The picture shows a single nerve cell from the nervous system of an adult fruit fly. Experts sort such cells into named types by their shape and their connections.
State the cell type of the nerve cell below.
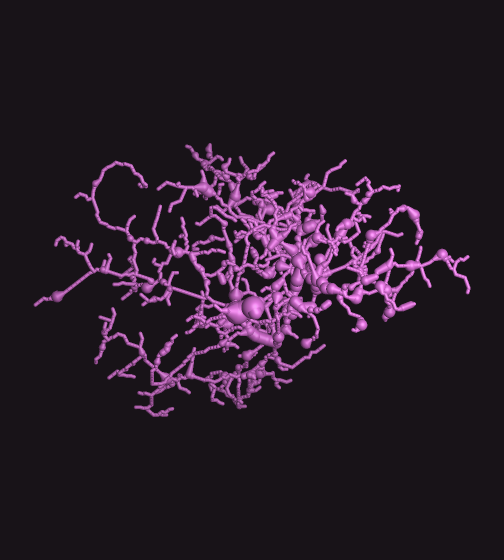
IN19A099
